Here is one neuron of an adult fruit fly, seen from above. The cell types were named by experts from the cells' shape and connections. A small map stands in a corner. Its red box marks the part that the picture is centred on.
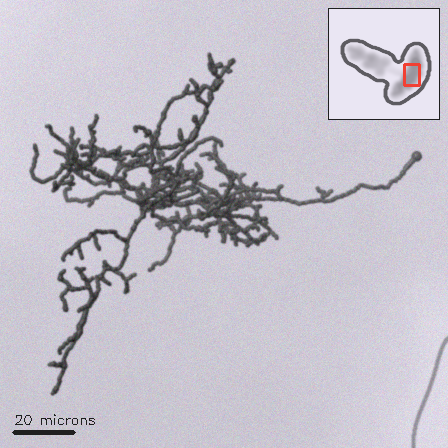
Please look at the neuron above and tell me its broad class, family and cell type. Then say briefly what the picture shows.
This is a central-brain intrinsic neuron. The family is hemilineage VESa1. The cell type is VES099. It is in the brain and does not reach the nerve cord. From left to right in the picture it spans about 130 microns. Dozens of branch ends can be seen.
